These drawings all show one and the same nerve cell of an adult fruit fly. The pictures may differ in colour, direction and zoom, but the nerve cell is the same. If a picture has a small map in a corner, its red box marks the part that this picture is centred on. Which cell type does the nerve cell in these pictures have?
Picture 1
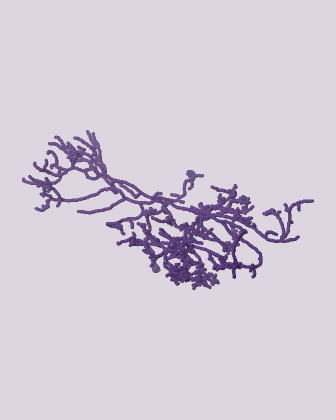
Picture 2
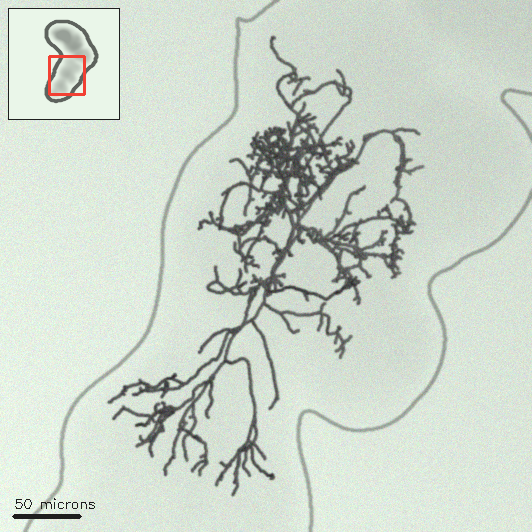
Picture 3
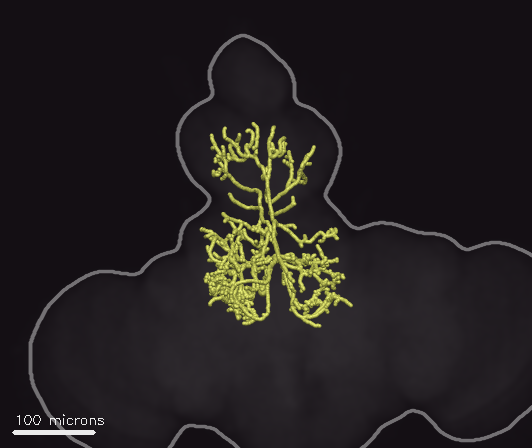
IN06B012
